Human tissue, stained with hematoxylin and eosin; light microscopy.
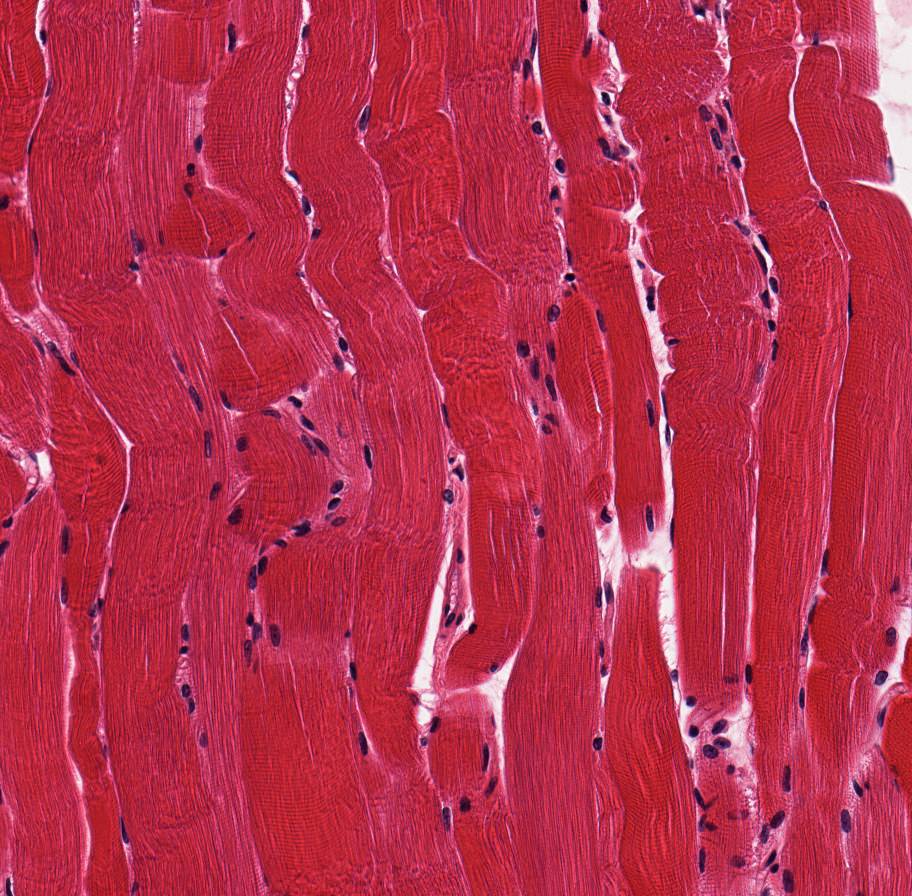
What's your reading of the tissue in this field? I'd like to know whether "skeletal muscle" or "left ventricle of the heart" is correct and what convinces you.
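Let me see: skeletal muscle, I'd say. The nuclei sit at the edges of the fibres, not in their centres.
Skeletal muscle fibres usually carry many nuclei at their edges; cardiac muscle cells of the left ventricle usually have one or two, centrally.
Those nuclei are small, dark purple and drawn out along the fibres. Fine cross-striations run across the fibres.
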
